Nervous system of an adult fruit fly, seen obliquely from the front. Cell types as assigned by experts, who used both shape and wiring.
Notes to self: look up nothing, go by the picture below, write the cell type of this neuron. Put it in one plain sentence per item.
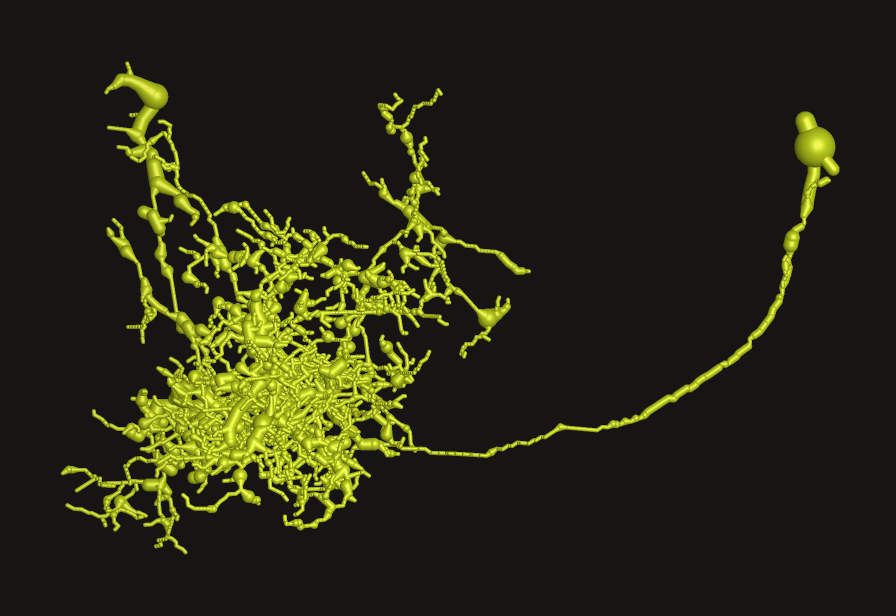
The cell type is IN09A016.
